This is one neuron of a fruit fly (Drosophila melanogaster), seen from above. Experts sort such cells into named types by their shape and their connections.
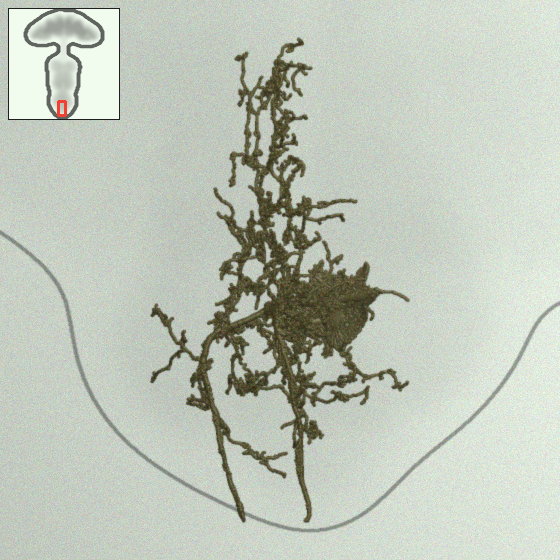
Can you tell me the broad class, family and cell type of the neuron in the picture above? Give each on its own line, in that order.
efferent neuron of the nerve cord
hemilineage 00B
EN00B019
